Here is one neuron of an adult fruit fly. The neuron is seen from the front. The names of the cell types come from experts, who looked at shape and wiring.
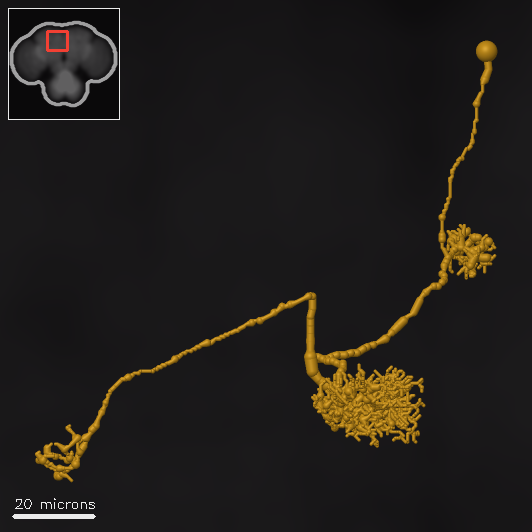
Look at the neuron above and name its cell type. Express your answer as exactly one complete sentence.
Under cell type classification, the neuron is EPG.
